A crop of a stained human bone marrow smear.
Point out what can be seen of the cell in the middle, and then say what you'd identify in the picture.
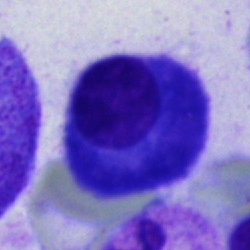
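The nucleus lies off-centre, toward the upper-left of the cell, and its chromatin is dense and stains dark purple. Cytoplasm is abundant and deep blue. Against the nucleus, on its lower-right side, lies a paler zone of cytoplasm. This is a plasma cell.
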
